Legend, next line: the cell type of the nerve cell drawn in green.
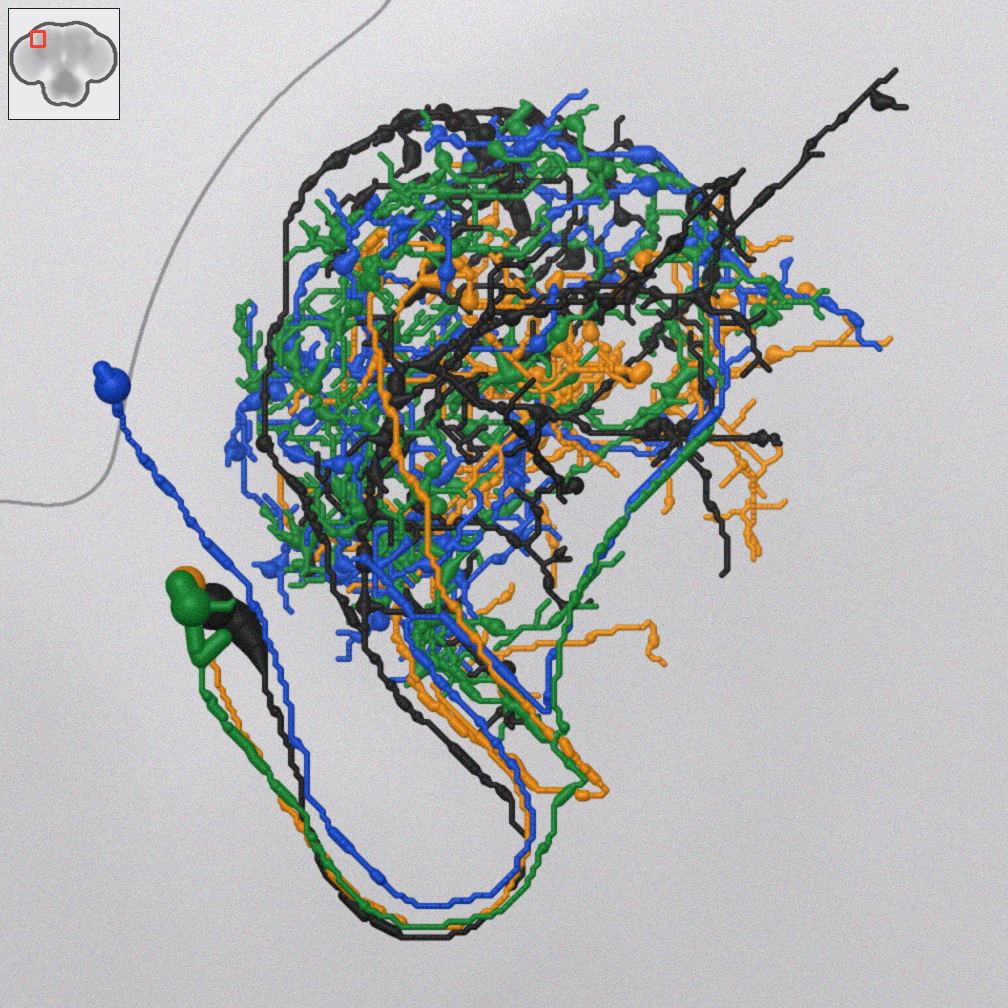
LHAV4a1_b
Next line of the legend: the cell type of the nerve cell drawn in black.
LHAV4g4_b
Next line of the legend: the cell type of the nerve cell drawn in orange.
LHAV4a5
